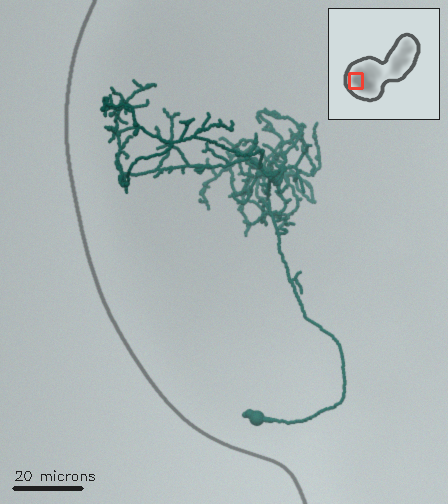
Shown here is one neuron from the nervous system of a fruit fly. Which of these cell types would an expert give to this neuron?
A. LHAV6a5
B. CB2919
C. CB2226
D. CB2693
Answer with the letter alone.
B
